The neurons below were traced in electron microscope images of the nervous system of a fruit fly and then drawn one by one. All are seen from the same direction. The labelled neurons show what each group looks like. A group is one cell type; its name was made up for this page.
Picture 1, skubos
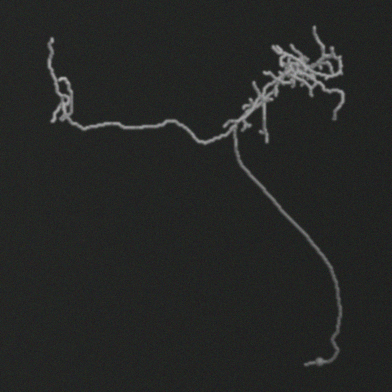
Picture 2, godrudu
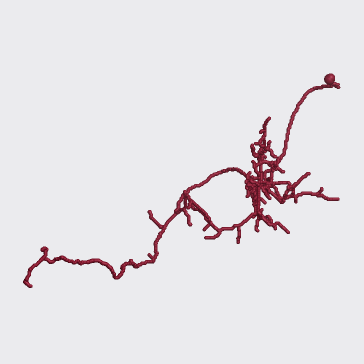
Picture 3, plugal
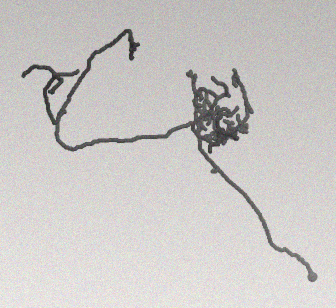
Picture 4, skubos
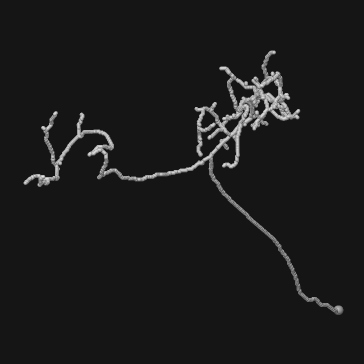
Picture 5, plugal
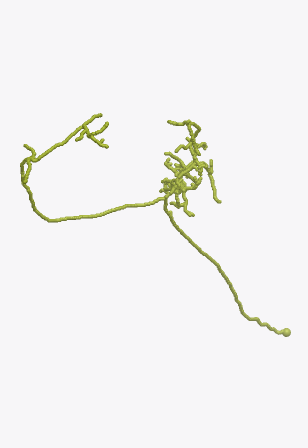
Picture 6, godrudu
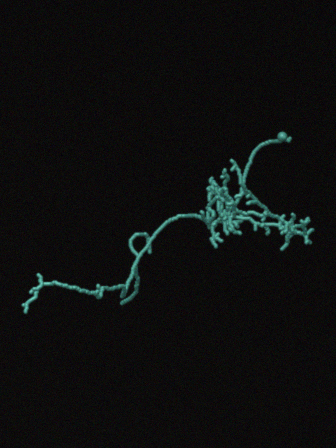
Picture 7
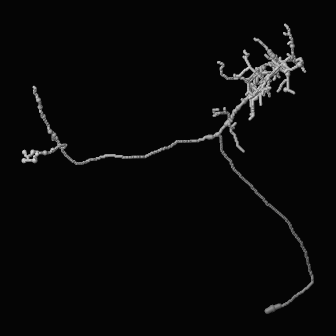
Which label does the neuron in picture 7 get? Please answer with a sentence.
It belongs to skubos.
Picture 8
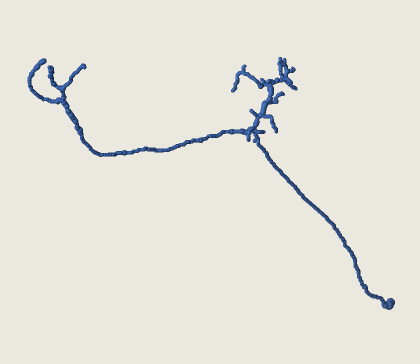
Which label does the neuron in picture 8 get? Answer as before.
It belongs to plugal.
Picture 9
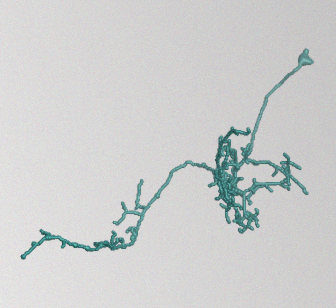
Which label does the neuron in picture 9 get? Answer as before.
It belongs to godrudu.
